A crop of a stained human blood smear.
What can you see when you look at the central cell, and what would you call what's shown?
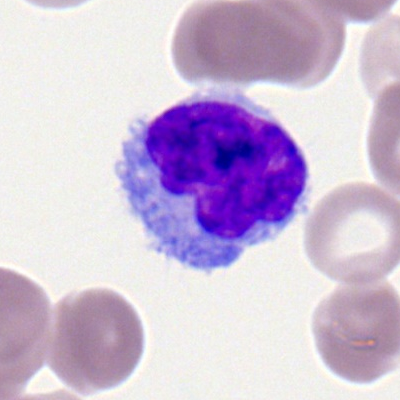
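First, the outline is roughly round but ragged rather than smooth. Second, the nucleus is irregular and folded, notched on its lower left side. Third, the cytoplasm shows no coarse coloured granules. Fourth, fine wispy projections fringe the lower and left edges. The cell is a lymphocyte.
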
